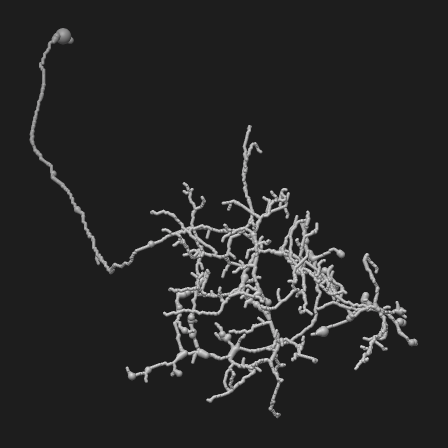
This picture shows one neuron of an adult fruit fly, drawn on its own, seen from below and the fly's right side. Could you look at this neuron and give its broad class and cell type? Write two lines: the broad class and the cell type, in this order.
central-brain intrinsic neuron
VES051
